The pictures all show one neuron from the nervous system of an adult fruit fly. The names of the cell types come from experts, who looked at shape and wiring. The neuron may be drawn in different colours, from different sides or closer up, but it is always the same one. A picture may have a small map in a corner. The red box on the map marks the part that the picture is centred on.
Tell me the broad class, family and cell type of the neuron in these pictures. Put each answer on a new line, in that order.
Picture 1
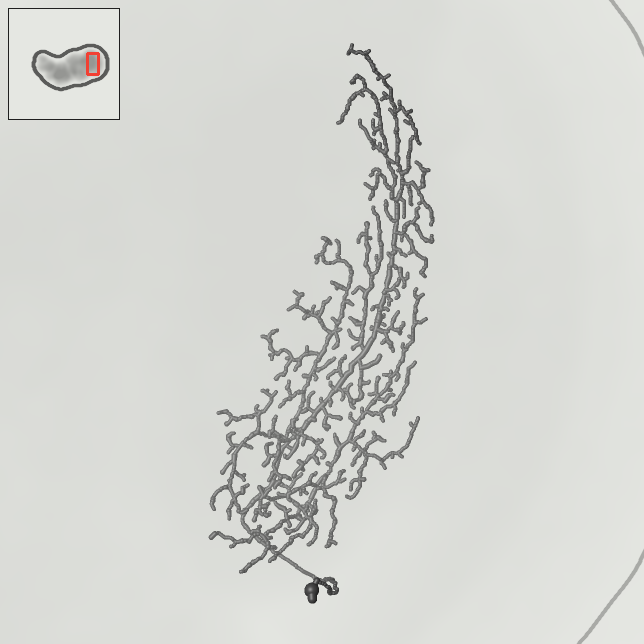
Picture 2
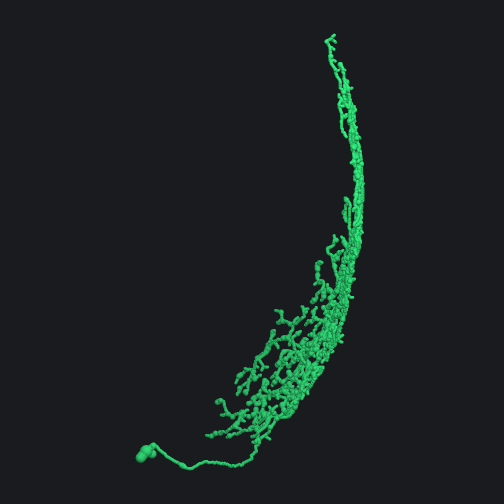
optic-lobe intrinsic neuron
Li
Li28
